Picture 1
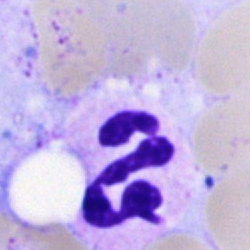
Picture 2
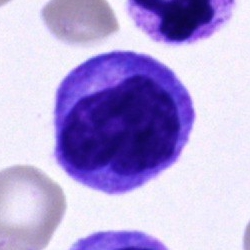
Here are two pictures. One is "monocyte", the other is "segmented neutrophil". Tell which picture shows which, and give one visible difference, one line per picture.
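Picture 1: segmented neutrophil. The cytoplasm is plentiful and pale pinkish-lilac.
Picture 2: monocyte. The nucleus fills most of the cell and sits off-centre toward the lower left.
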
